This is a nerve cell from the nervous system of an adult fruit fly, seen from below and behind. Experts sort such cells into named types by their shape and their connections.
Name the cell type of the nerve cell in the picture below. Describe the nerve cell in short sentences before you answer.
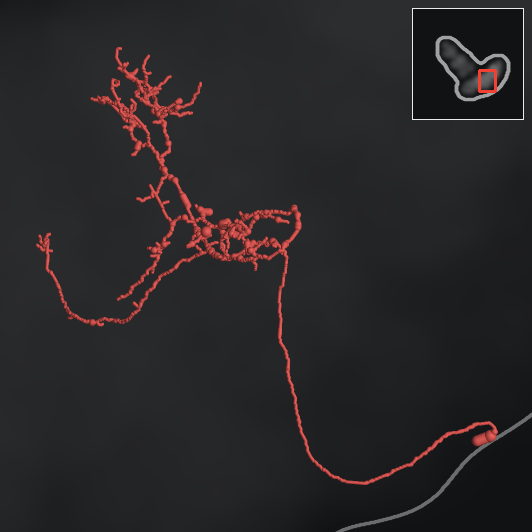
Its cell body lies at the lower right of the picture. The picture shows dozens of branch ends. It is a central-brain intrinsic neuron. The cell type is AMMC025.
